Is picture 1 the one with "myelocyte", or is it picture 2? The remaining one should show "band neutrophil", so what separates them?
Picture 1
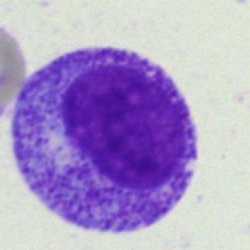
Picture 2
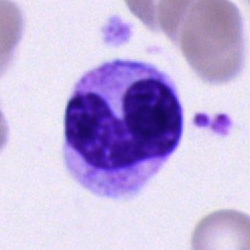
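Taking the pictures in order: myelocyte in picture 1, band neutrophil in picture 2. Nucleus comes first: the myelocyte's sits off-centre toward the upper right, while the band neutrophil's is deeply notched from the top into a kidney or horseshoe shape.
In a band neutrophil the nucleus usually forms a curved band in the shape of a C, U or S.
Chromatin comes second: fairly fine in the myelocyte, with small paler spots rather than coarse dark clumps, but dark purple and coarsely clumped in the band neutrophil.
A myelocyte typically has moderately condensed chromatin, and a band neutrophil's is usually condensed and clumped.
Cytoplasm is third: the myelocyte's is crowded with numerous purple granules, pale bluish between them, with a pale, granule-poor zone beside the left edge of the nucleus.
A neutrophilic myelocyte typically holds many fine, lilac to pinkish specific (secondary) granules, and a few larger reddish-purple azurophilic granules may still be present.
Fourth, nucleoli: none can be seen in the band neutrophil. Finally, the myelocyte's outline is round and smooth, and two small purple bodies lie just to the right of the band neutrophil without touching it.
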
